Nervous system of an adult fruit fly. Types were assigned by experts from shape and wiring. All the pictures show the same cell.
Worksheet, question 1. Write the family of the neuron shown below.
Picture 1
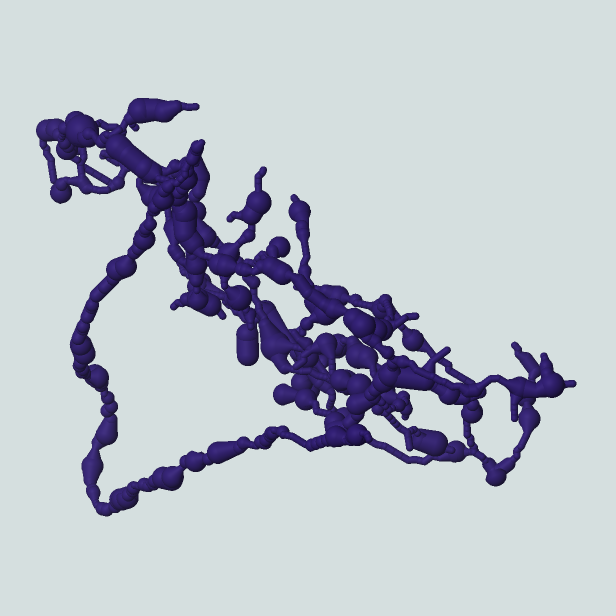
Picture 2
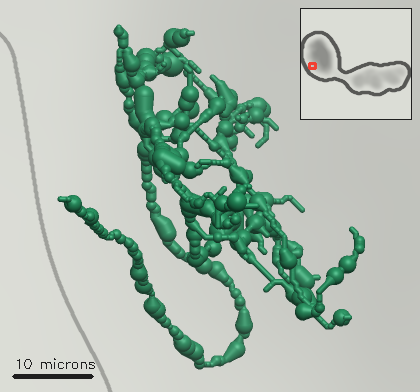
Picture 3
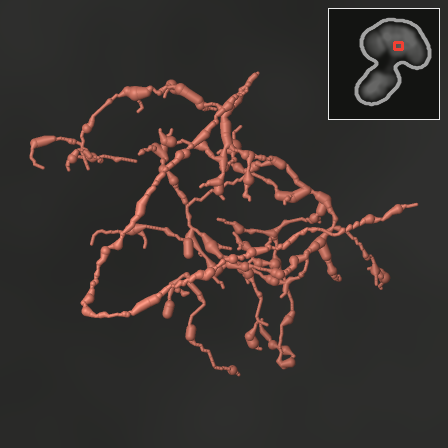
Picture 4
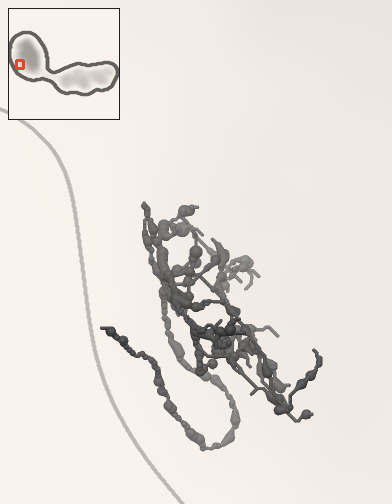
ENS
